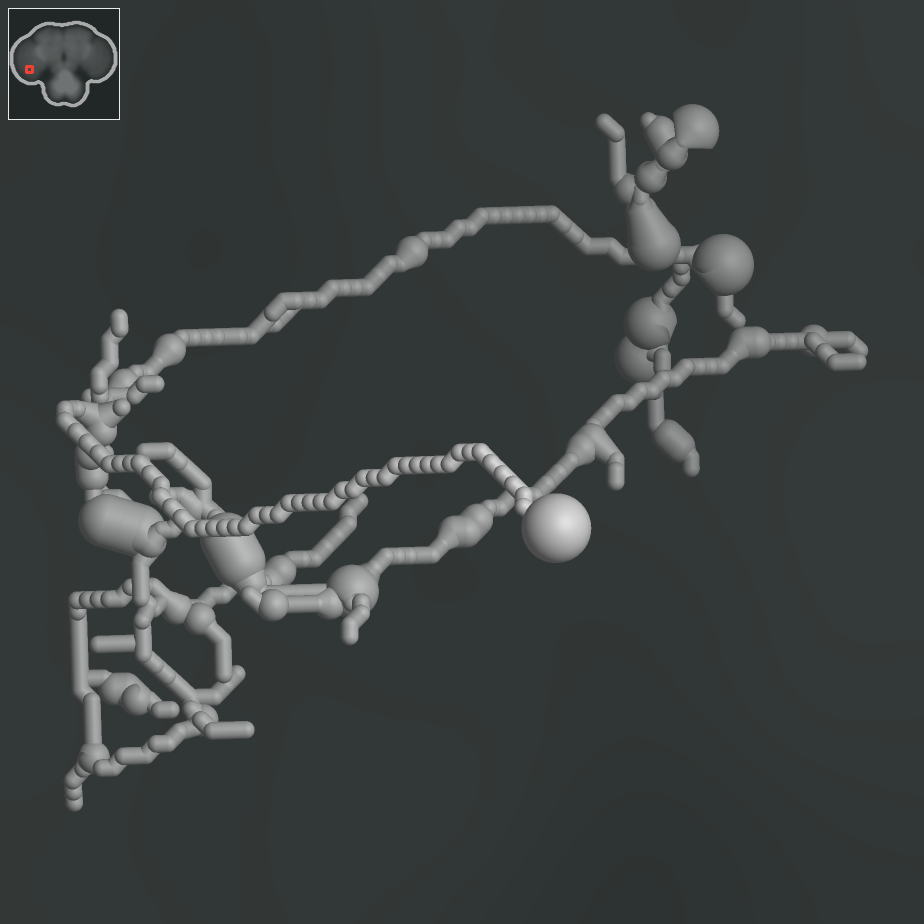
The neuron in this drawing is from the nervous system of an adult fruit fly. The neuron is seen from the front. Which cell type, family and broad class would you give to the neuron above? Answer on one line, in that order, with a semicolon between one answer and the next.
Mi15; Mi; optic-lobe intrinsic neuron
